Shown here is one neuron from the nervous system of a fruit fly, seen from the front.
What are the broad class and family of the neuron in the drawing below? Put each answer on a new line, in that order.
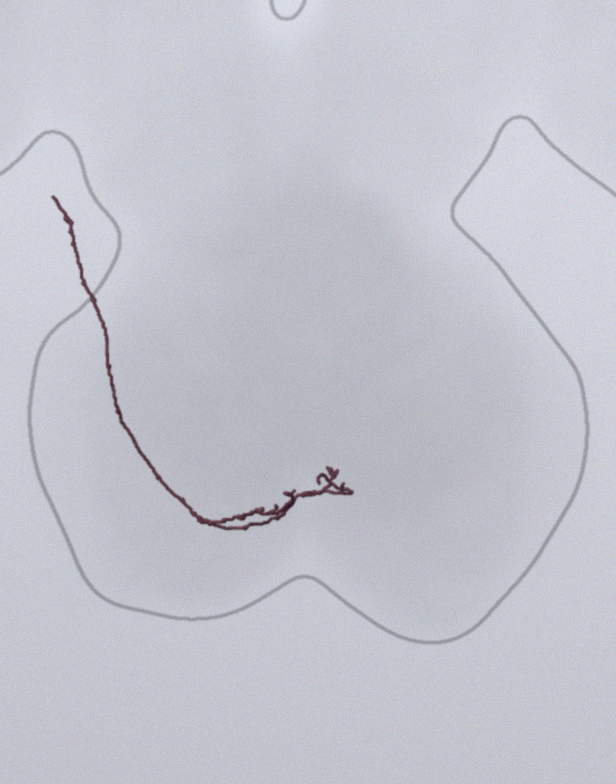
sensory neuron entering the nerve cord
class mechanosensory tactile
